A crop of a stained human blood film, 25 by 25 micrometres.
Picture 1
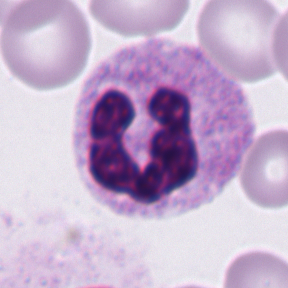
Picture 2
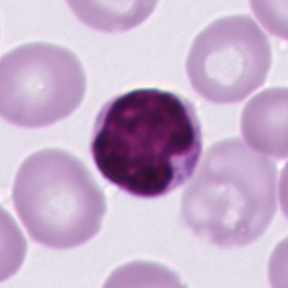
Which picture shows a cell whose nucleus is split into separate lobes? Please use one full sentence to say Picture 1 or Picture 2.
The nucleus is divided into two or more lobes in picture 1.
